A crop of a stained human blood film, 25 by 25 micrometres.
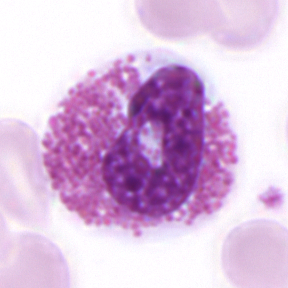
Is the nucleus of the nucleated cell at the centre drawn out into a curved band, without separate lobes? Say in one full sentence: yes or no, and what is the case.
Yes, the nucleus has been drawn out into a curved band lacking separate lobes.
